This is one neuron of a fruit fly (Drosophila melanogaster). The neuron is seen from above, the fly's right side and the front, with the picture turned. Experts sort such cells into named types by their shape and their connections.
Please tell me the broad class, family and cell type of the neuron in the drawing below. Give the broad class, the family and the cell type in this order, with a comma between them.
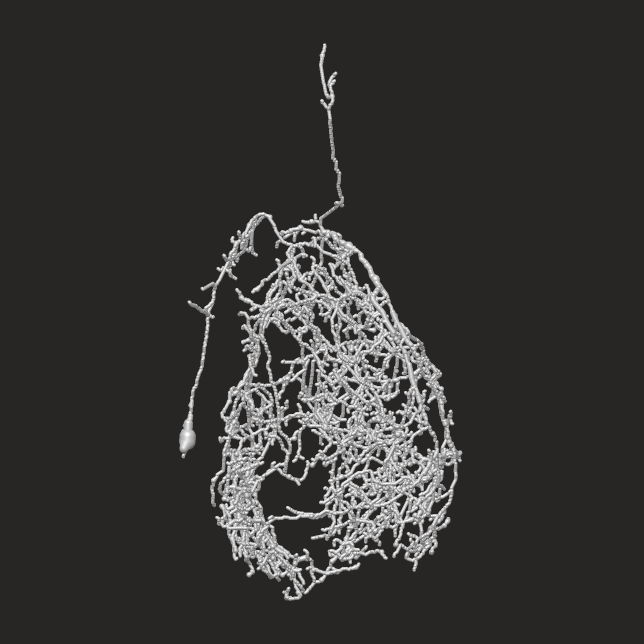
nerve-cord intrinsic neuron, hemilineage 12B, IN12B011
